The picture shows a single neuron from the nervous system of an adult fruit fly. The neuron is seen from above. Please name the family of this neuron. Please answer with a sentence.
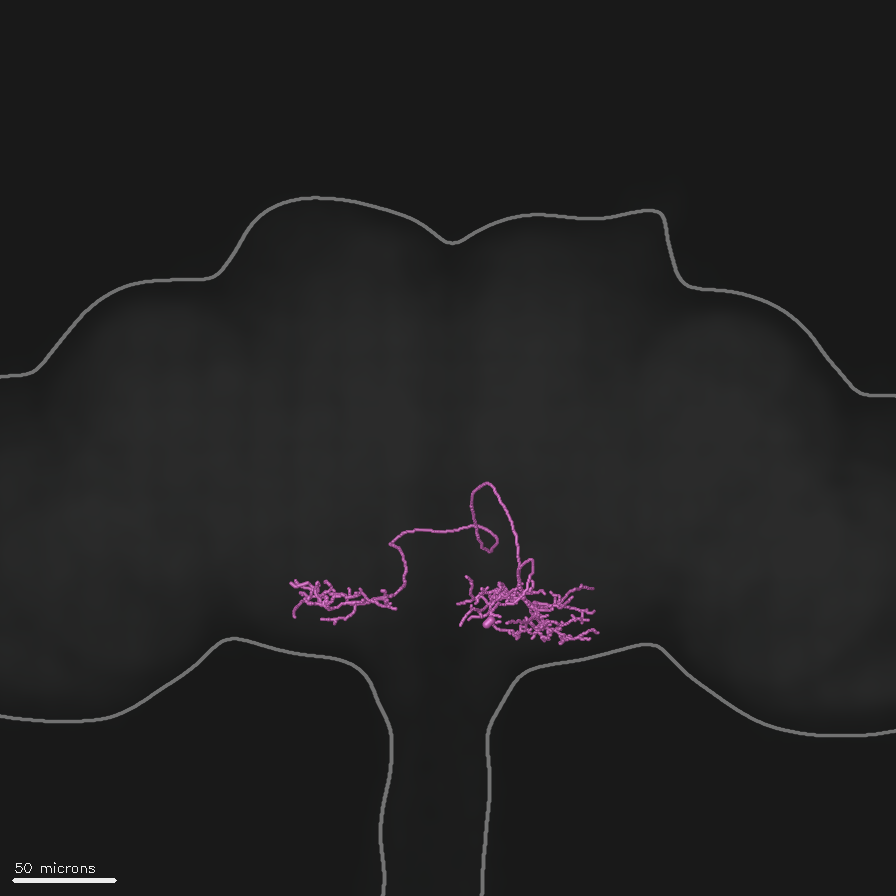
The family is hemilineage PSp2.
